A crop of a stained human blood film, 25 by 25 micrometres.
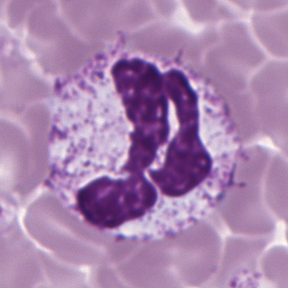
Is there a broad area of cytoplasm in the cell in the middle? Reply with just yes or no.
Yes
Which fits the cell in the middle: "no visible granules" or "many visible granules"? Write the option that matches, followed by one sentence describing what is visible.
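Many visible granules. The cytoplasm contains many small lilac granules.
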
